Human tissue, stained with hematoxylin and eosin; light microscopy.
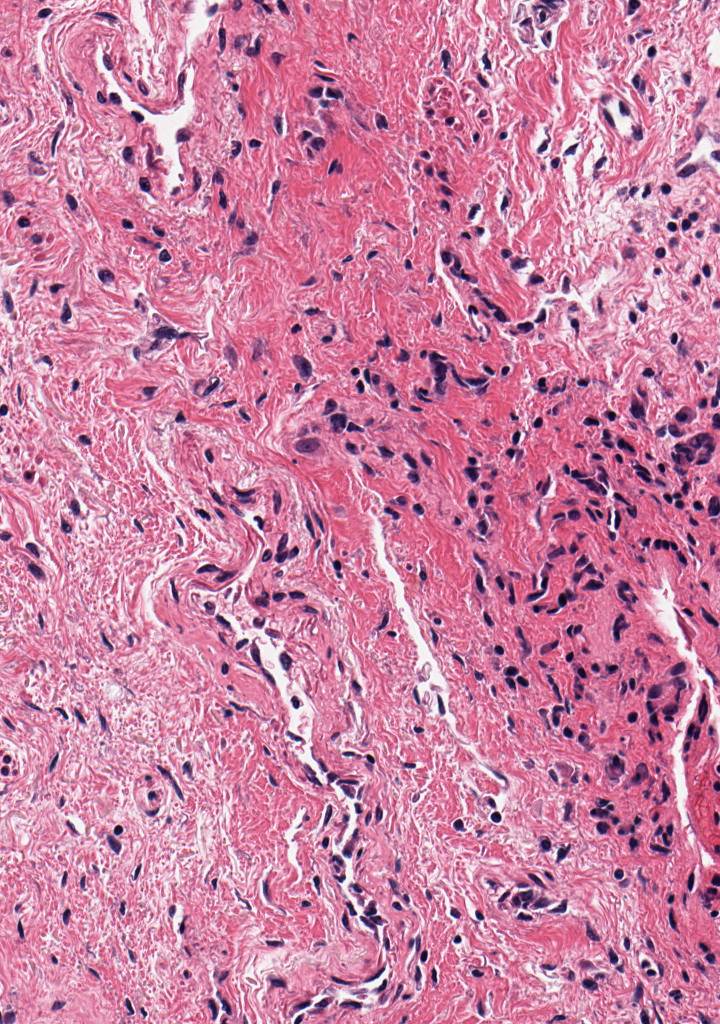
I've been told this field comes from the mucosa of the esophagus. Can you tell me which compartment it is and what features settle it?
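That's loose connective tissue. Pink fibrous stroma with scattered cells throughout, no epithelium, no fat cells.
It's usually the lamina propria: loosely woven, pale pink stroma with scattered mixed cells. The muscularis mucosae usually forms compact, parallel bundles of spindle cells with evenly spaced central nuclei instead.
Cells crowd more centre-right than lower left; cytoplasm is scant, its borders lost against the collagen.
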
